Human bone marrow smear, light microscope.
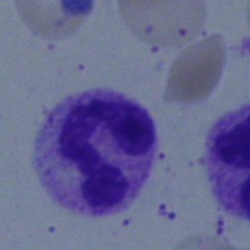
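Band neutrophil at centre. Its chromatin is dense and dark purple, and I can see no nucleoli in the nucleus. The cytoplasm holds fine purplish granules; I find no vacuoles there.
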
